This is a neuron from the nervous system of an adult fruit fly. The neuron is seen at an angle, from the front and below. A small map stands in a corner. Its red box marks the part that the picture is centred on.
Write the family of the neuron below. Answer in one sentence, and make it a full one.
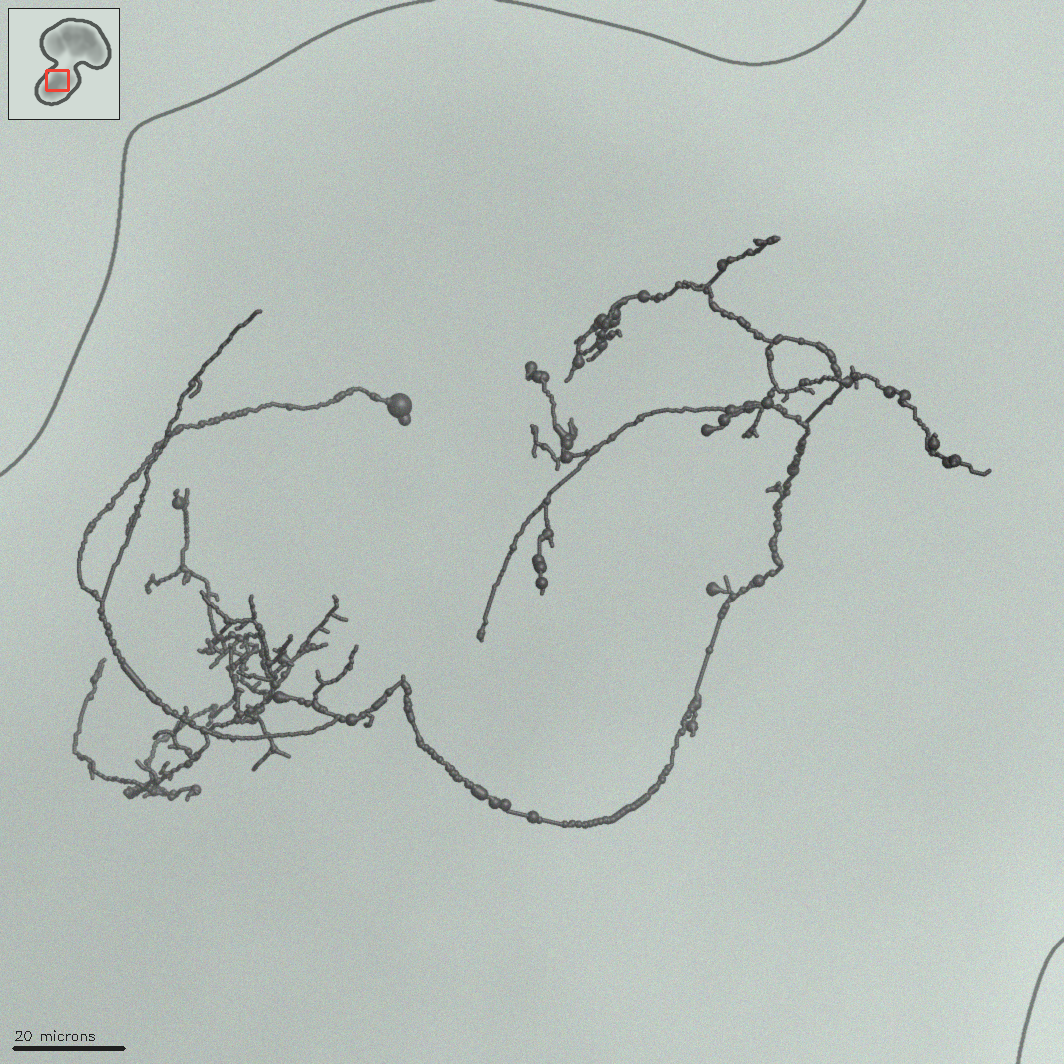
The neuron here is of family hemilineage 19B.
